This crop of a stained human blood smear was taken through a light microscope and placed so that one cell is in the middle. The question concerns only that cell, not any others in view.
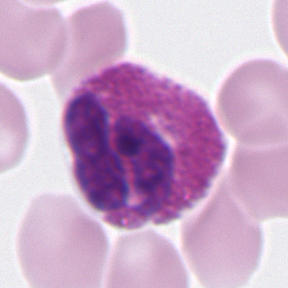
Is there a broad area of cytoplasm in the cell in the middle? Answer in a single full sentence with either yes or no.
Yes, the nucleus is surrounded by plentiful cytoplasm.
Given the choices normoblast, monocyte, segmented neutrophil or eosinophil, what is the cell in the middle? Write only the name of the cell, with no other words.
eosinophil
